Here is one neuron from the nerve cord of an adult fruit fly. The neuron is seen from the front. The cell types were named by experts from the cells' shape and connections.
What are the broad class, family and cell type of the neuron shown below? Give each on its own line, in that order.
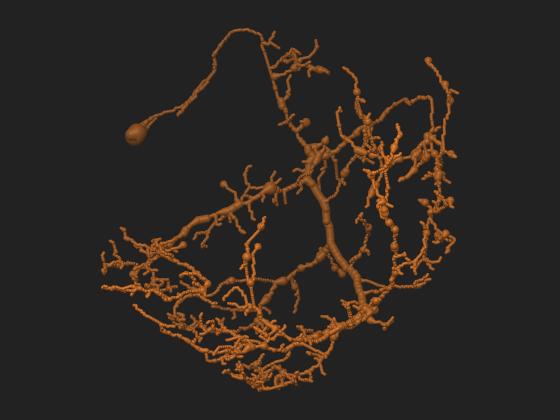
nerve-cord intrinsic neuron
hemilineage 03A
IN03A038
